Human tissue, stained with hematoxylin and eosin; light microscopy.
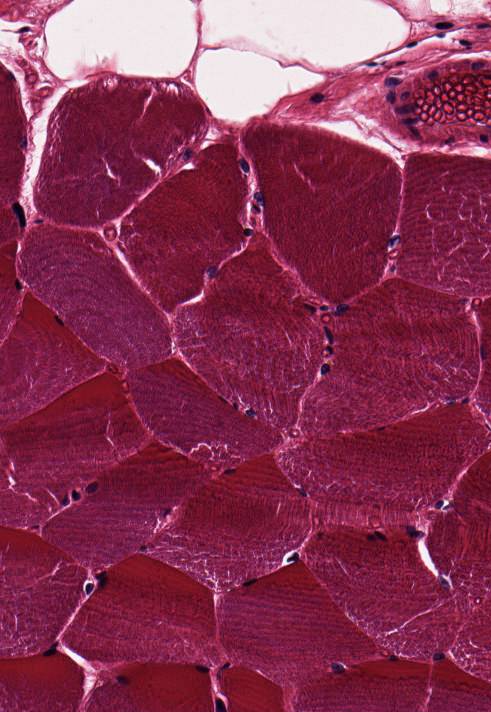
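Skeletal muscle in H&E: notice how the dark, flattened nuclei sit at the edges of the fibres, while the fibre cytoplasm takes up eosin a deep pink-red. Only thin connective tissue strands separate neighbouring fibres, with empty-looking white fat cells along the top edge.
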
